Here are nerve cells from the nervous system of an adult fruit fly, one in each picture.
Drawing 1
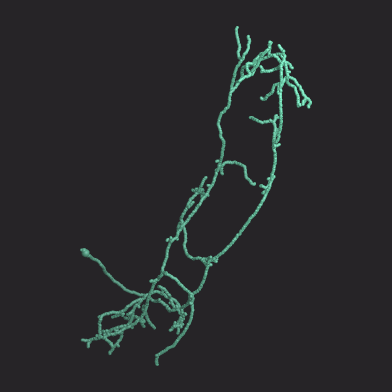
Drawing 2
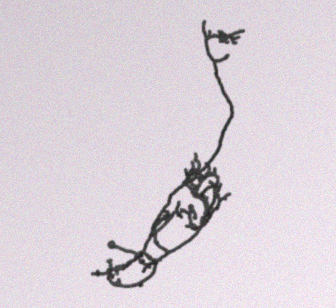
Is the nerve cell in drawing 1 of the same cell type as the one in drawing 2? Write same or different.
different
